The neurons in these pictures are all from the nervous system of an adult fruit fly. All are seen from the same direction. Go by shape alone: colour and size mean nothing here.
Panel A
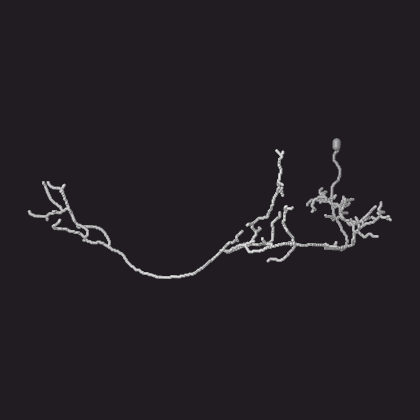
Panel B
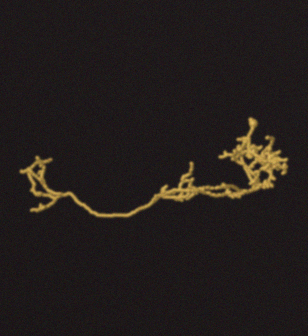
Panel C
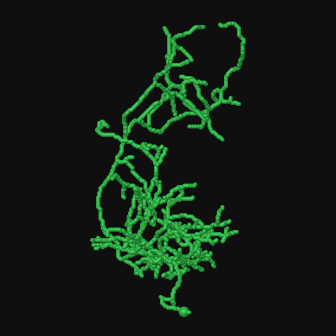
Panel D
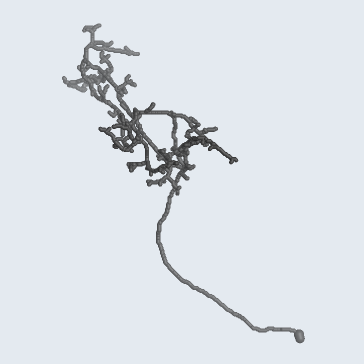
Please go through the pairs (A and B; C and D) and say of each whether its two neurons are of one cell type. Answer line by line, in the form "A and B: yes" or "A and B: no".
A and B: yes
C and D: no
